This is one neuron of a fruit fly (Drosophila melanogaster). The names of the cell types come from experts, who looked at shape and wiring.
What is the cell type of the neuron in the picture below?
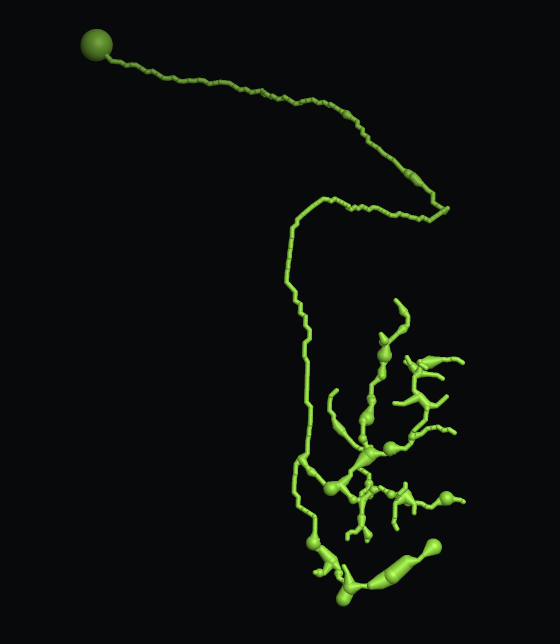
Cm2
